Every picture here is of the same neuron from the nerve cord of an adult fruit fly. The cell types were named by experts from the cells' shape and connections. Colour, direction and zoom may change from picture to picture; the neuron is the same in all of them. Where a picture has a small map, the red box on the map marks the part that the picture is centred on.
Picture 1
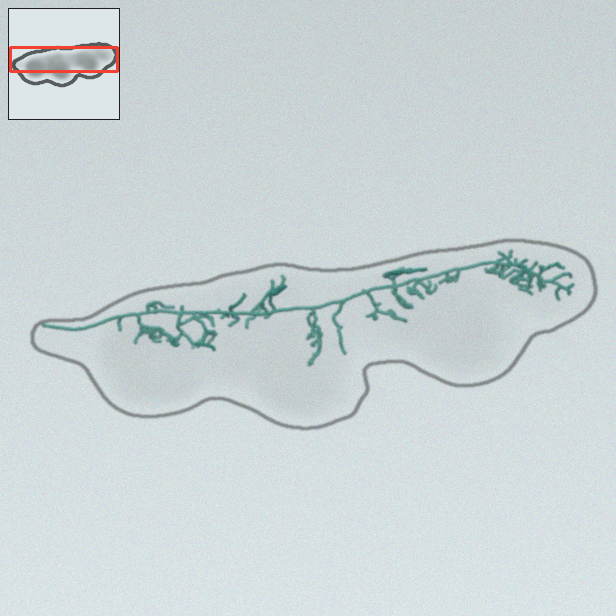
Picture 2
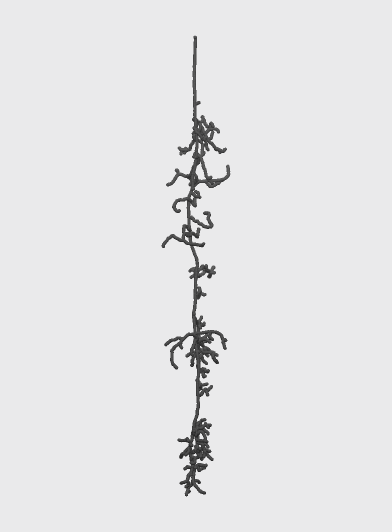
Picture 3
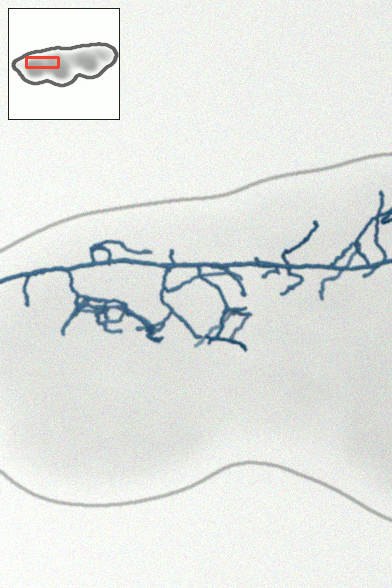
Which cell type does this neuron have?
DNp13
